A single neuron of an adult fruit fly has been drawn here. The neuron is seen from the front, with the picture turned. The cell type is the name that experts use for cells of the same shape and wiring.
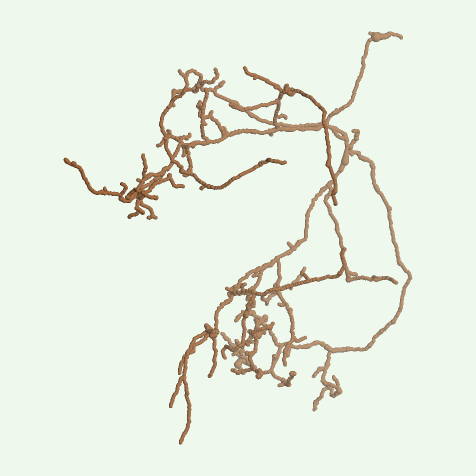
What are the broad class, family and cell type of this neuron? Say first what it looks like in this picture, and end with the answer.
The cell body is at the upper right of the picture. The picture shows dozens of branch ends. This is a central-brain intrinsic neuron. The family is hemilineage LB19. It is of cell type PS333.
